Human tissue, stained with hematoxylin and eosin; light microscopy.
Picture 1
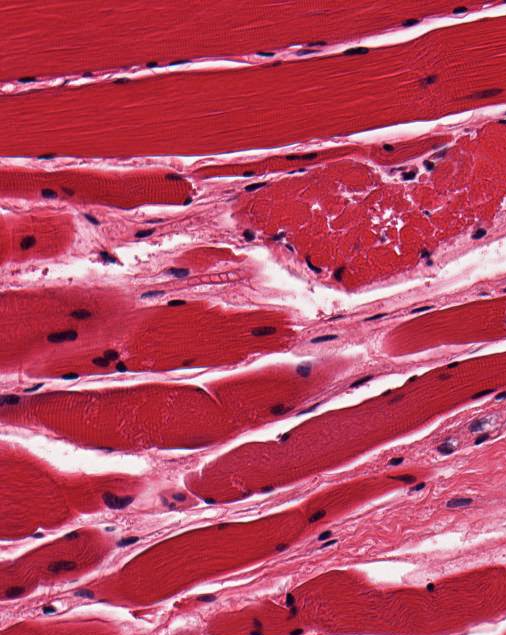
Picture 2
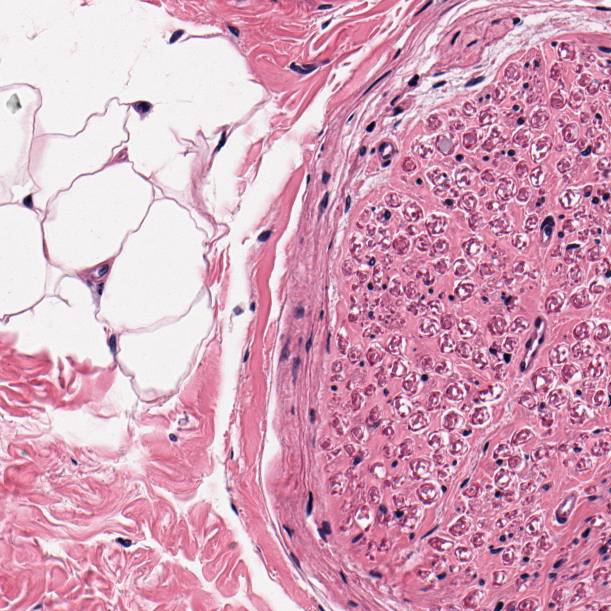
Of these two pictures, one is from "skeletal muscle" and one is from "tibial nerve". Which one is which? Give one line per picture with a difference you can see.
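Picture 1 is from the skeletal muscle. Long muscle fibres run roughly parallel from the left side of the field to the right.
Picture 2 is from the tibial nerve. Inside the sheath are many small round profiles cut across, each with a central pink dot inside a pale ring.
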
